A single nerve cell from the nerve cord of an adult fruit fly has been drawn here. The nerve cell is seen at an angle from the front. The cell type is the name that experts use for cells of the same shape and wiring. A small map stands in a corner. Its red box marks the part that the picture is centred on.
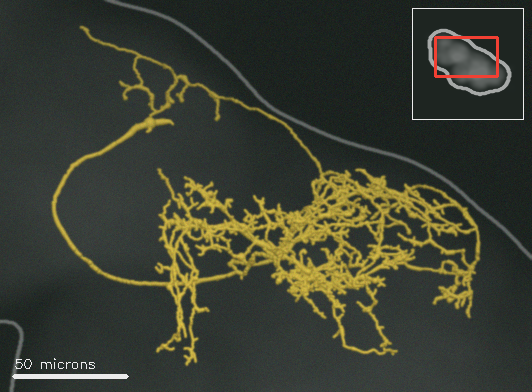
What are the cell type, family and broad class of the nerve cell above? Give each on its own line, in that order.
dMS5
hemilineage 19B
nerve-cord intrinsic neuron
